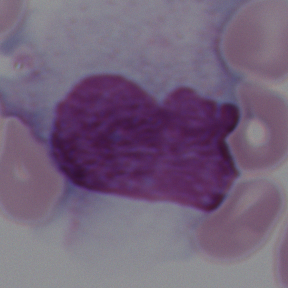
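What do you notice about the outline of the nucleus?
It is irregular and folded, with a notch in its upper edge.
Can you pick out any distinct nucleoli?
No, none stand out.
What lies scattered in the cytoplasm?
Fine, faint pinkish-purple granules.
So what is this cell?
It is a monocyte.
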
